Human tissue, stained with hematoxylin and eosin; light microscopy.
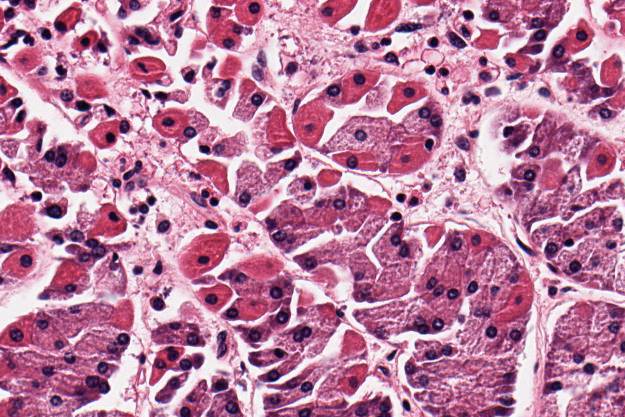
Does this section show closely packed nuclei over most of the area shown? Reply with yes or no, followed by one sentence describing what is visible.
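Yes. The field is filled with closely packed cells grouped into nests and cords of varying size.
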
